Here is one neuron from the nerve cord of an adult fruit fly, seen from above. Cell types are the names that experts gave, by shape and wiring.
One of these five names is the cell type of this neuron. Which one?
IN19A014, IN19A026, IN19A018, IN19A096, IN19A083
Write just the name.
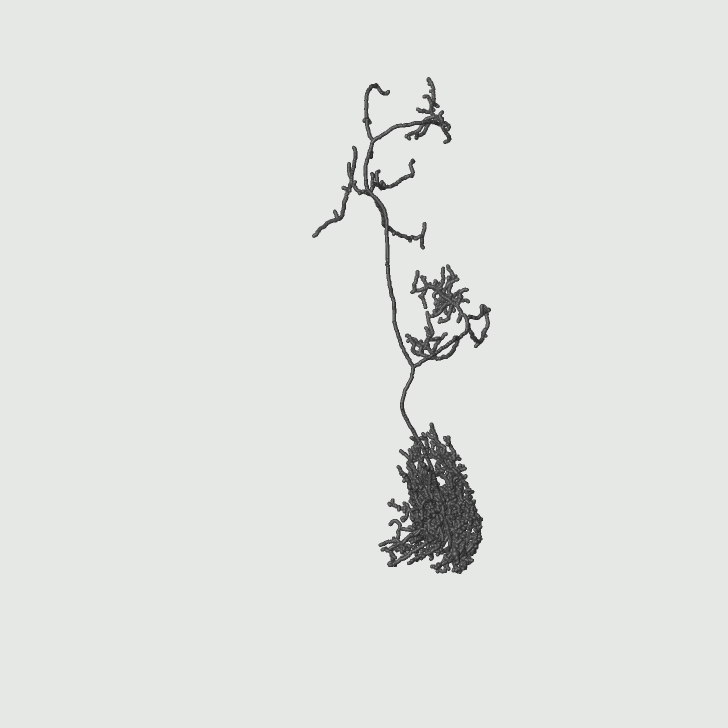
IN19A018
